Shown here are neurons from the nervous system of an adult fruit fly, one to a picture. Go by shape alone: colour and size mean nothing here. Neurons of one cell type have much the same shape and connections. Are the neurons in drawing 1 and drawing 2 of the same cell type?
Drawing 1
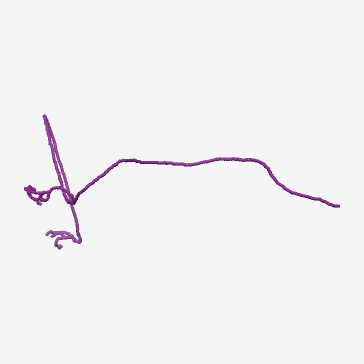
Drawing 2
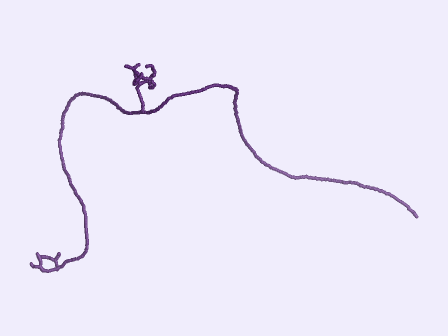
no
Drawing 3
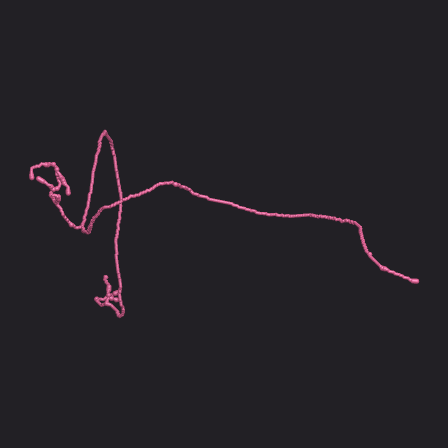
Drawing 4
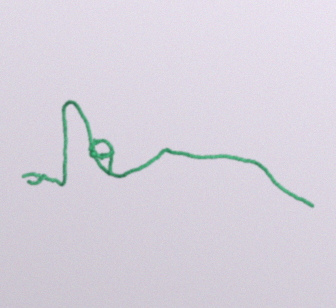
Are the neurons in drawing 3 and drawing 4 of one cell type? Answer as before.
yes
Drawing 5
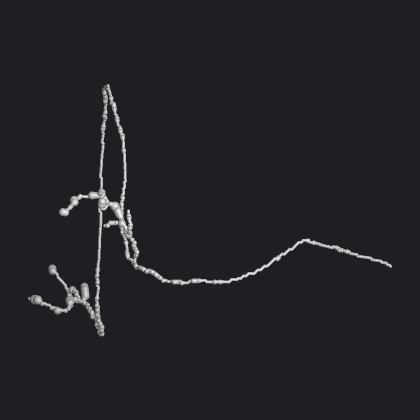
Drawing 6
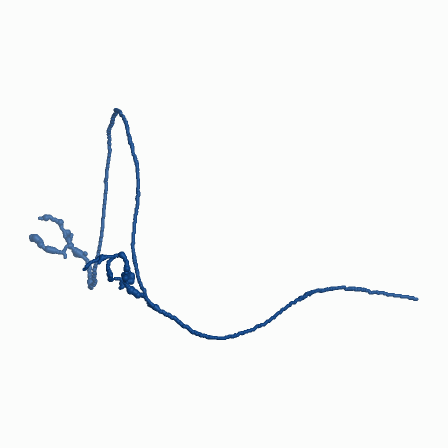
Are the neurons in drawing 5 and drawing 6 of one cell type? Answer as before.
yes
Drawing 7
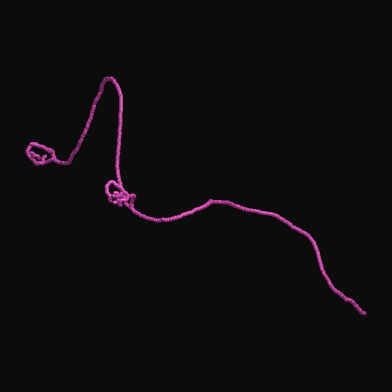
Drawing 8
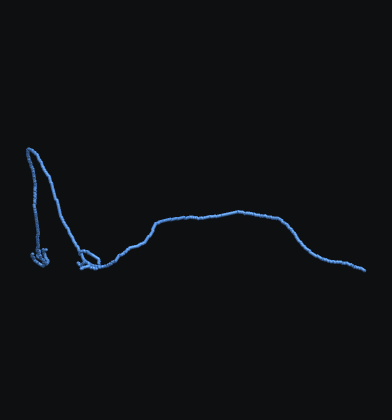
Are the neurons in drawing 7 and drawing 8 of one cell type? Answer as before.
no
